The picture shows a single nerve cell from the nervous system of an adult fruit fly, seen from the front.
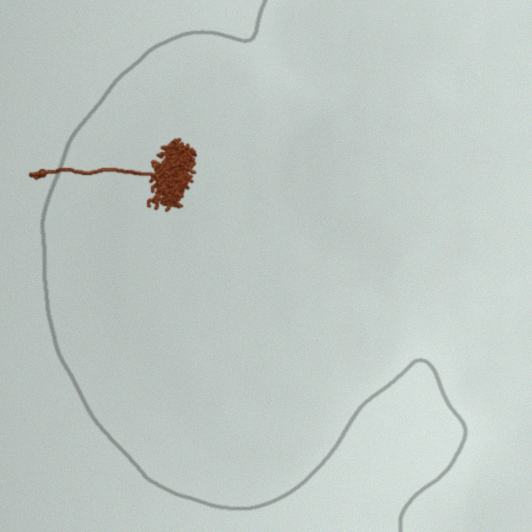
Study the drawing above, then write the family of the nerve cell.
Pm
